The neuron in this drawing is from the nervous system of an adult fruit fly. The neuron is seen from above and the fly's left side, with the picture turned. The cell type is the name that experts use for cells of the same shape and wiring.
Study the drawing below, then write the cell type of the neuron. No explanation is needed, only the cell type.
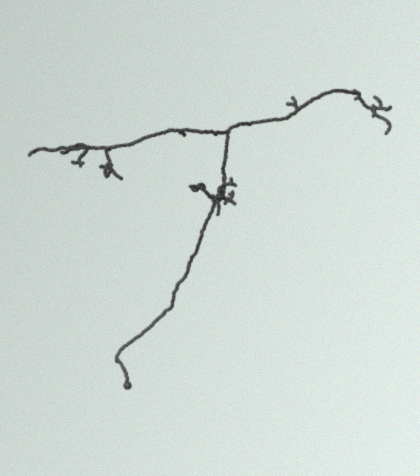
SMP590_b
